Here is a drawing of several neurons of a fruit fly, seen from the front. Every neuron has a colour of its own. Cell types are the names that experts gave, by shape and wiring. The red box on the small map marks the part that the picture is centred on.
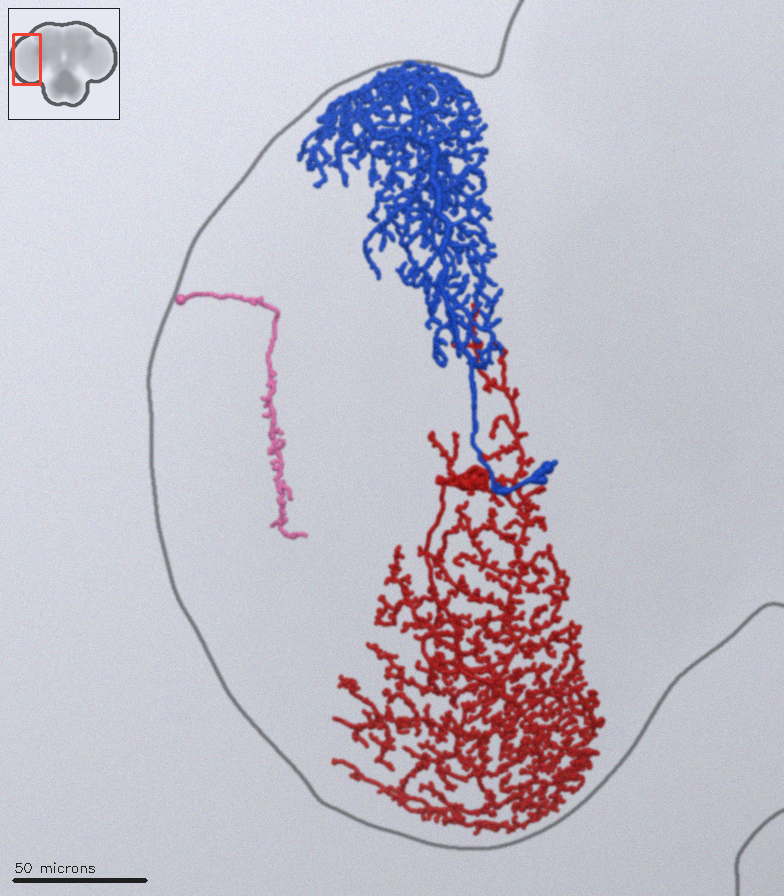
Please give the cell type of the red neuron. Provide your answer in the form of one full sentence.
The type assigned to this neuron is Dm19.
